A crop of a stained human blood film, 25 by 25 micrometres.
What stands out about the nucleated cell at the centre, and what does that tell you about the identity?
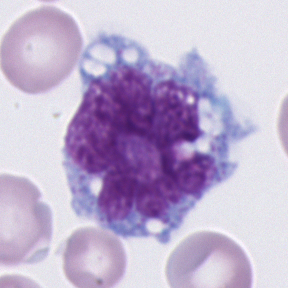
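A ragged, frayed edge makes the cell outline irregular. The nucleus is folded into several lobe-like parts that fill most of the cell. Scattered through the cytoplasm are several clear, rounded vacuoles, while no coarse or brightly coloured granules are present. This nucleated cell is a monocyte.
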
